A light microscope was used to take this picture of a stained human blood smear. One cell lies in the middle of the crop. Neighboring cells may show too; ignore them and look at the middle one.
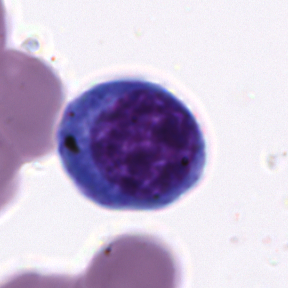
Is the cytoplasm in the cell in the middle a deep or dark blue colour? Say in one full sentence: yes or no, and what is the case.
Yes, a strongly blue cytoplasm belongs to this cell.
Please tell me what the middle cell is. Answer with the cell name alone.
plasma cell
